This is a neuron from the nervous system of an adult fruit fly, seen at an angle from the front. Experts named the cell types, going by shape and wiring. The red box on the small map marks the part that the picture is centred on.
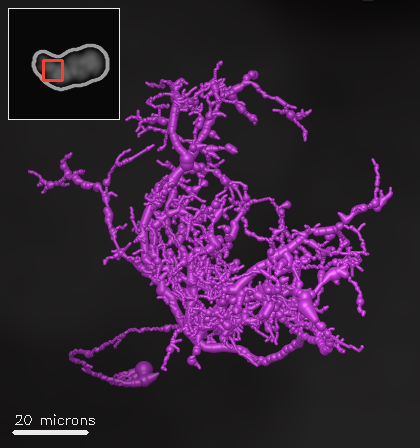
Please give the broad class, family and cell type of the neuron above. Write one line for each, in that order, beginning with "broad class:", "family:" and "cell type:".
broad class: nerve-cord intrinsic neuron
family: hemilineage 12A
cell type: IN12A012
